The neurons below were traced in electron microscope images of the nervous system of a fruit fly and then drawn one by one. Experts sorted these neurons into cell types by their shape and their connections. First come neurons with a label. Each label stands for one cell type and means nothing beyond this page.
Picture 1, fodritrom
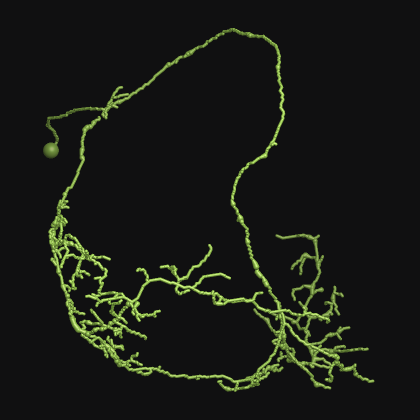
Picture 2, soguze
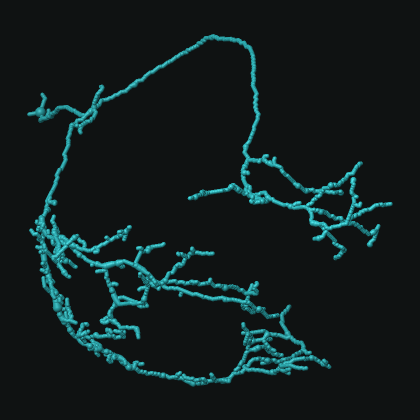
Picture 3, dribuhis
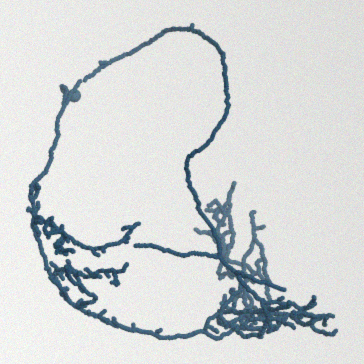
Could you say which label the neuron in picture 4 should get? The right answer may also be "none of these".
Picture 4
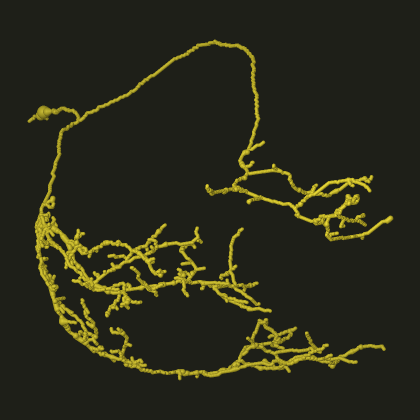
soguze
